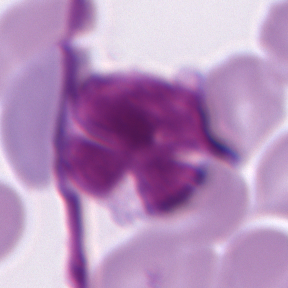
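Myeloblast, centre of a peripheral blood smear. Outline irregular and angular rather than round. Deep notch at lower nuclear edge divides lower part of nucleus into two lobes. No distinct cytoplasmic granules. Thin dark purple strand runs vertically along left edge of cell.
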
